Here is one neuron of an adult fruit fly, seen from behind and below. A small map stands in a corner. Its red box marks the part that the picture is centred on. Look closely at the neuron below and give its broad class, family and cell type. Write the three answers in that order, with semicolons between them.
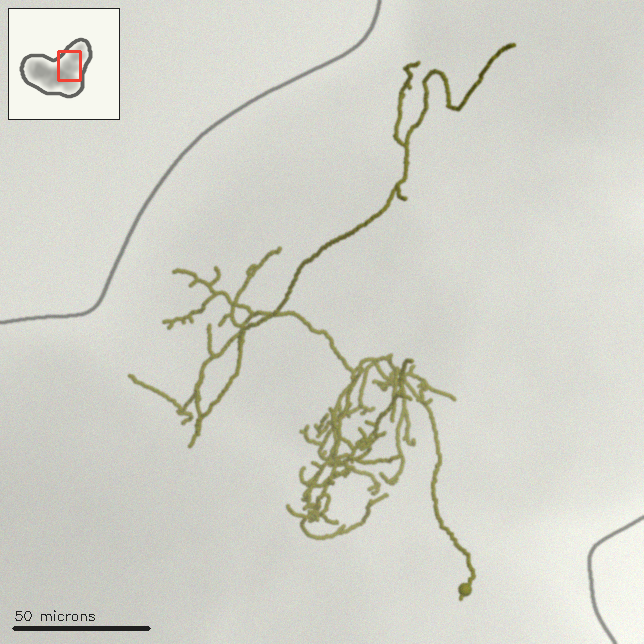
nerve-cord intrinsic neuron; hemilineage 06A; IN06A047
